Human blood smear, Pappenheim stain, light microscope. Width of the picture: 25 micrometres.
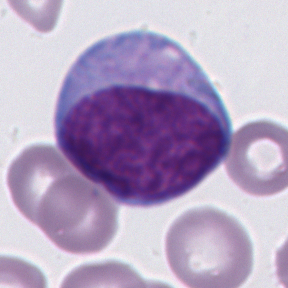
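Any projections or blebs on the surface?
None that I can see.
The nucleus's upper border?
Flattened where it meets the cytoplasm.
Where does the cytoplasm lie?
A broad cap above the nucleus, a thin rim at its sides and bottom, and no coarse dark granules.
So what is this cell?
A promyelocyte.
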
